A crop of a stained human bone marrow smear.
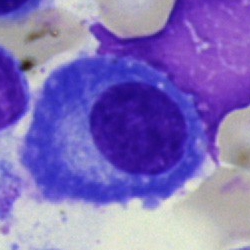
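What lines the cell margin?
Small blunt bumps, clearest at the bottom and right.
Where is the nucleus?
Off-centre to the right; its chromatin is dense and dark purple.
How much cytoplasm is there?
Abundant, covering more area than the nucleus.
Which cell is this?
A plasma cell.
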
